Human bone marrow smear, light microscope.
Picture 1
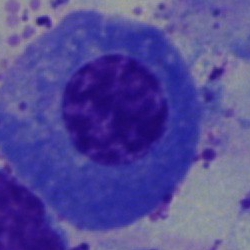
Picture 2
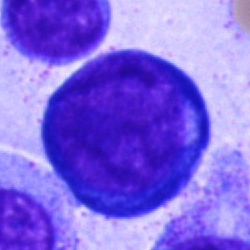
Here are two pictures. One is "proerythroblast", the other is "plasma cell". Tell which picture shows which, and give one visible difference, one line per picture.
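Picture 1 shows a plasma cell: The cytoplasm is abundant and forms a wide rim all around the nucleus.
Picture 2 shows a proerythroblast: The cytoplasm forms only a thin rim around the nucleus.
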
